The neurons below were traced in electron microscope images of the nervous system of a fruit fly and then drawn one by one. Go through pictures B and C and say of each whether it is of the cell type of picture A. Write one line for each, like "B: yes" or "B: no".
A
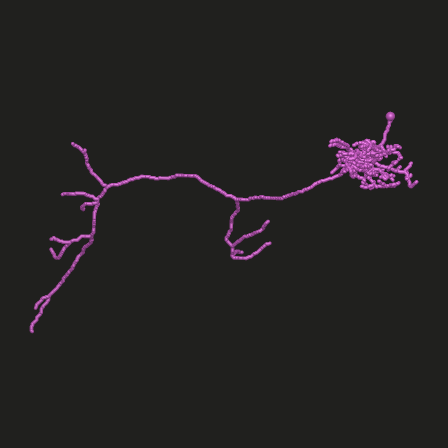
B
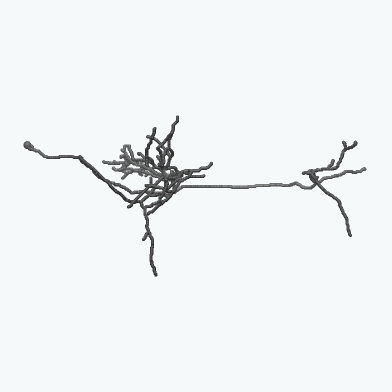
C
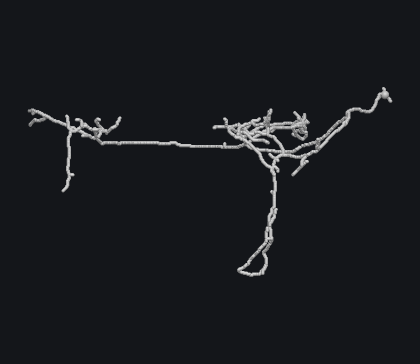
B: no
C: no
